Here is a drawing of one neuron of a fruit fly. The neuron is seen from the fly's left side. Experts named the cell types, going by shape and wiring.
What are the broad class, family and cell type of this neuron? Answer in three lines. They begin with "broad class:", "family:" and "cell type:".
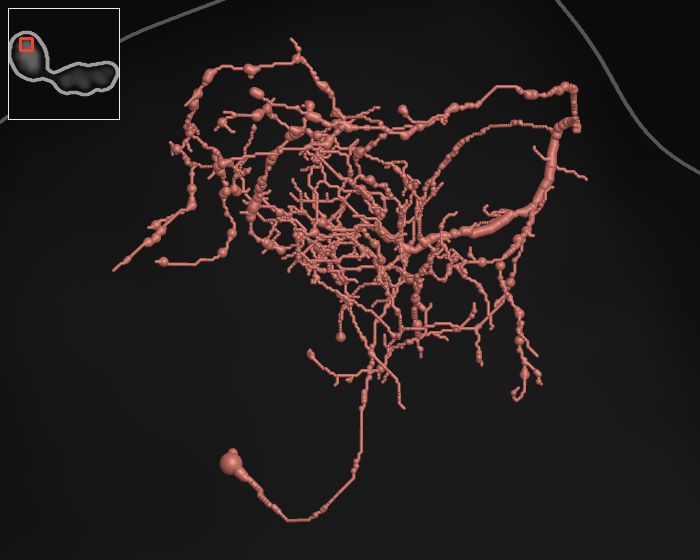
broad class: central-brain intrinsic neuron
family: hemilineage SLPal5
cell type: SLP073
